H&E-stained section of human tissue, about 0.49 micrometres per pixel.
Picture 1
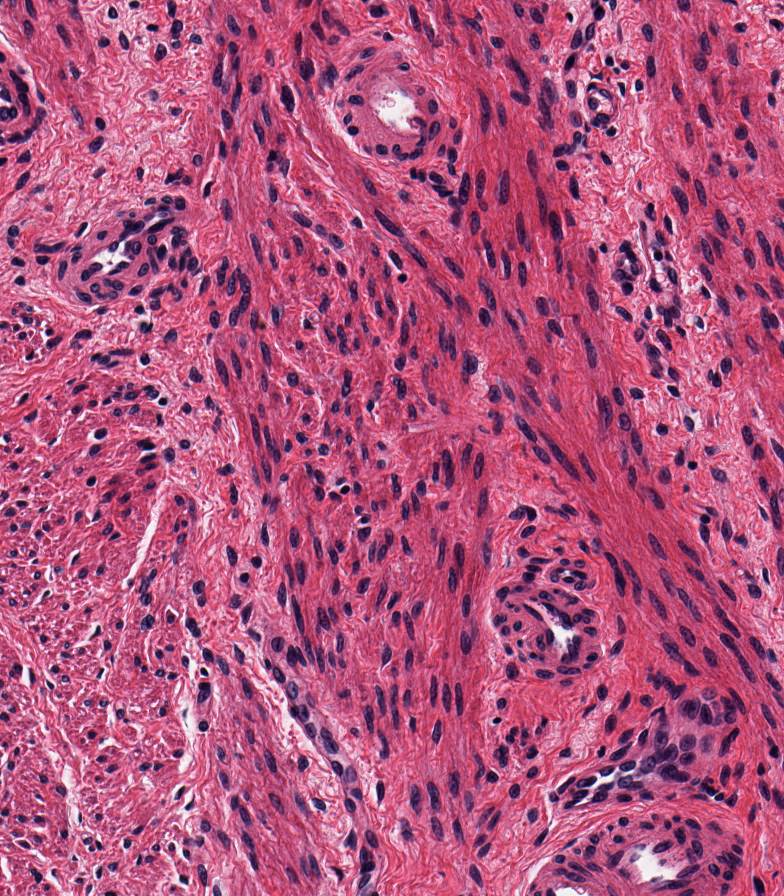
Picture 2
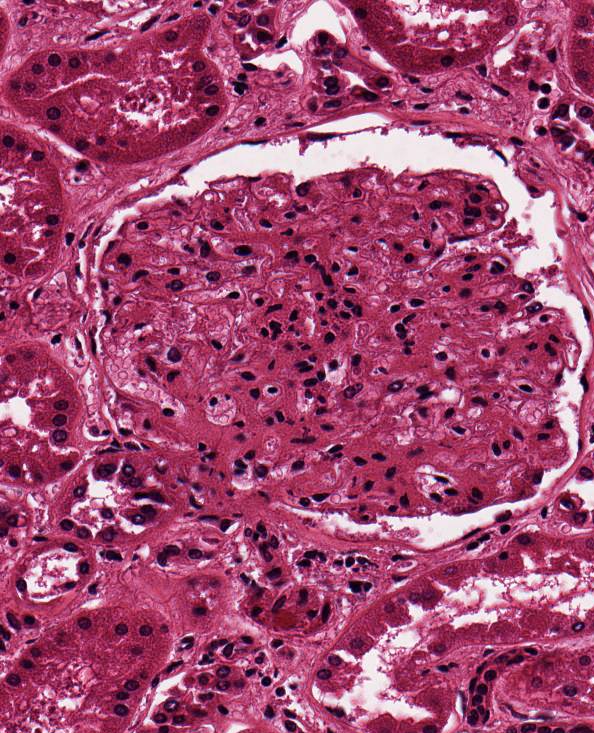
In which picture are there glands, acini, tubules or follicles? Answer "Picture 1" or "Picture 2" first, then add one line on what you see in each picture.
Picture 2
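Picture 1: No epithelium, glands or fat cells are present anywhere in the field.
Picture 2: A single large rounded glomerulus occupies the centre of the field and is surrounded by tubules.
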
